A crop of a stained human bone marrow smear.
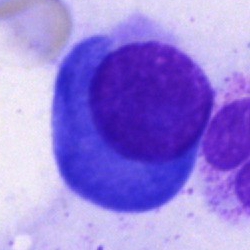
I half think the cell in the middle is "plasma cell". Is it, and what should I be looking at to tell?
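See how the nucleus sits off-centre, toward the upper right of the cell.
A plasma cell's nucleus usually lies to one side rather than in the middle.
So this goes with plasma cell. The outline is smooth and rounded-oval. The cytoplasm shows no granules. Another nucleated cell touches the right edge. So plasma cell is the right name here rather than monocyte.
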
